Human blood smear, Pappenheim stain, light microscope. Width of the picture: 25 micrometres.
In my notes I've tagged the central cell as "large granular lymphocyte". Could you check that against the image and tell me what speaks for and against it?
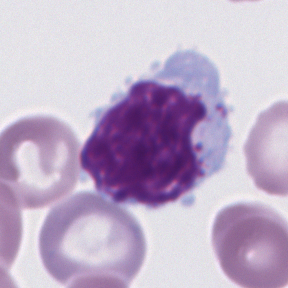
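The nucleus, about 11 micrometres across, lies toward the lower left of the cell and fills about 70% of its area; its outline is irregular, with a shallow notch on the right side. The chromatin is dense, coarsely clumped and deep purple. Pale blue cytoplasm lies mainly as a crescent on the upper right, and a few small reddish-purple granules sit near its right edge. The cell outline is irregular rather than smoothly round, with small irregular projections most visible along the upper right border.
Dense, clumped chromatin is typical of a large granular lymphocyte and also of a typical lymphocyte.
The chromatin therefore fits both names.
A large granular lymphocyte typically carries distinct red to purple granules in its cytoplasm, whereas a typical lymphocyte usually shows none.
The reddish-purple granules thus speak for large granular lymphocyte and against typical lymphocyte. The name large granular lymphocyte fits this cell.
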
